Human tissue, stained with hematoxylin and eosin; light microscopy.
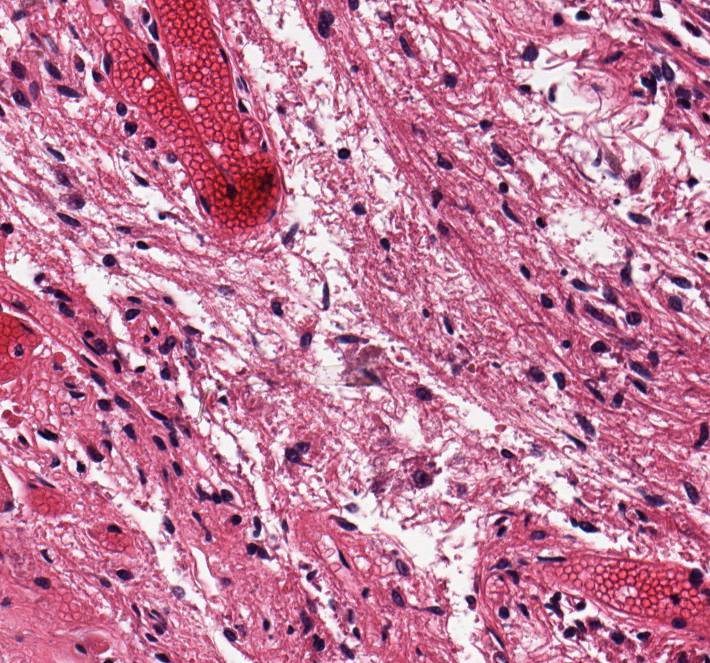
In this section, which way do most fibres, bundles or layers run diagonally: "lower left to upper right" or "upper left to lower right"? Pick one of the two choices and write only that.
Upper left to lower right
